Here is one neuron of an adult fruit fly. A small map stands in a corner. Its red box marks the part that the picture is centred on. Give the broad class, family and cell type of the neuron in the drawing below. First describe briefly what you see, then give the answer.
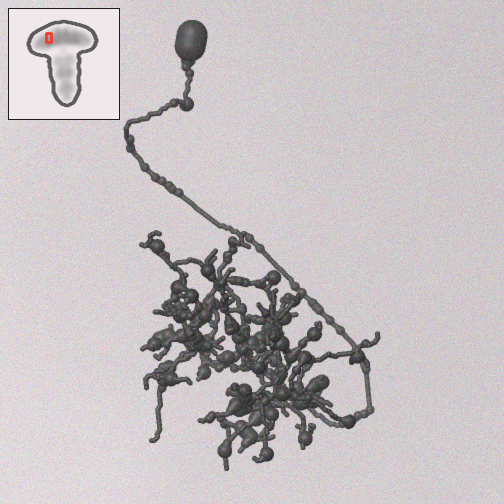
Its cell body lies at the top of the picture. The picture shows dozens of branch ends. Its broad class is optic-lobe intrinsic neuron. The family is Li. The cell type is Li34a.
